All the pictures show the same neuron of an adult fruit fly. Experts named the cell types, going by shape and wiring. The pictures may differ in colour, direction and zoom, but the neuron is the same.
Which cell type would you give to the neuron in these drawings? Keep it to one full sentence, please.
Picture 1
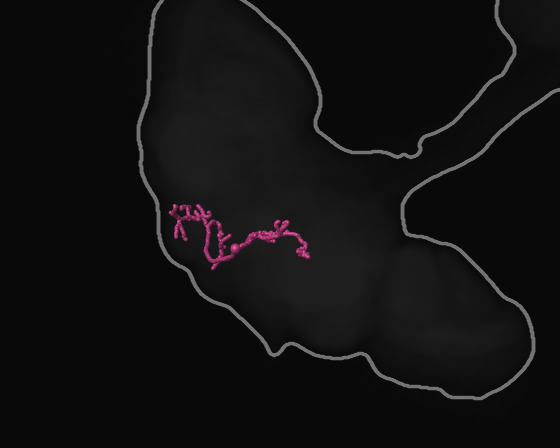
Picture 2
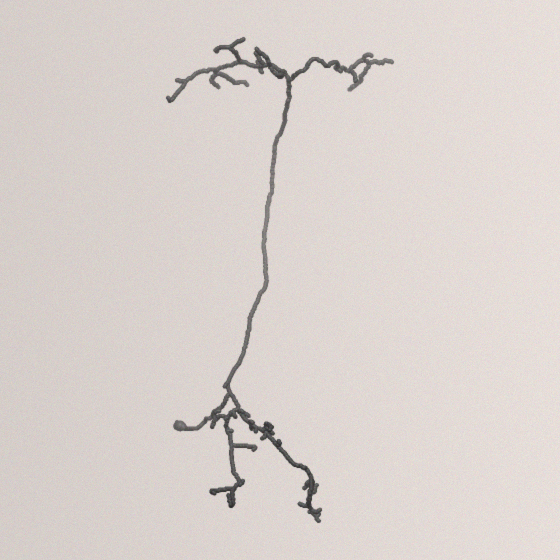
So far as cell type goes, this neuron is GNG596.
